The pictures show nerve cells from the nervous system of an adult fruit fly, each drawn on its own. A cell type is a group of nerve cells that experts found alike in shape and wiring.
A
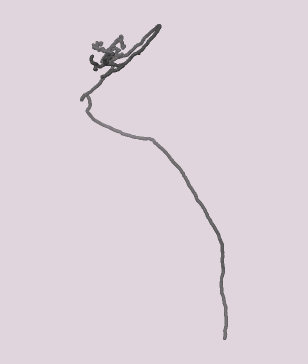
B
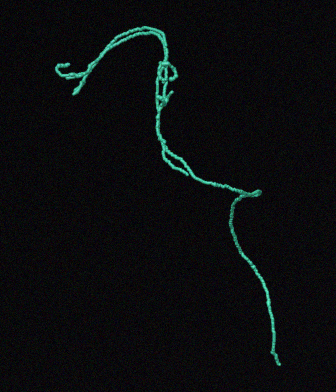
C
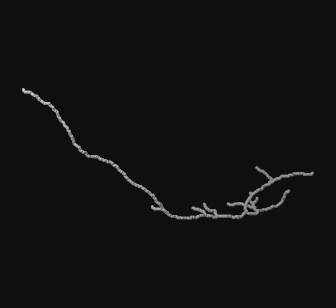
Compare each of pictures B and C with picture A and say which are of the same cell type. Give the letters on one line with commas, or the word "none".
B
